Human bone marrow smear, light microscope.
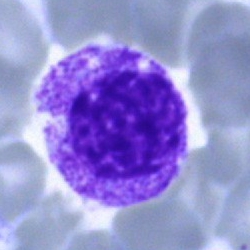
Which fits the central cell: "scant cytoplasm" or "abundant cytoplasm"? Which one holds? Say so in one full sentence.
Scant cytoplasm surrounds the nucleus of this cell.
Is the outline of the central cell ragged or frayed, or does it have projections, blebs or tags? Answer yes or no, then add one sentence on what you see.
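Yes. The left edge of the cell looks ragged rather than smooth.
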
